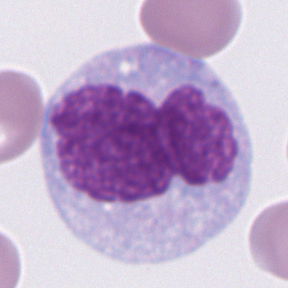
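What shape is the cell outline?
Round and smooth.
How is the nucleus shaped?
It has two lobes, the left larger than the right, with notches entering from its top and bottom edges.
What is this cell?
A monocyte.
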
